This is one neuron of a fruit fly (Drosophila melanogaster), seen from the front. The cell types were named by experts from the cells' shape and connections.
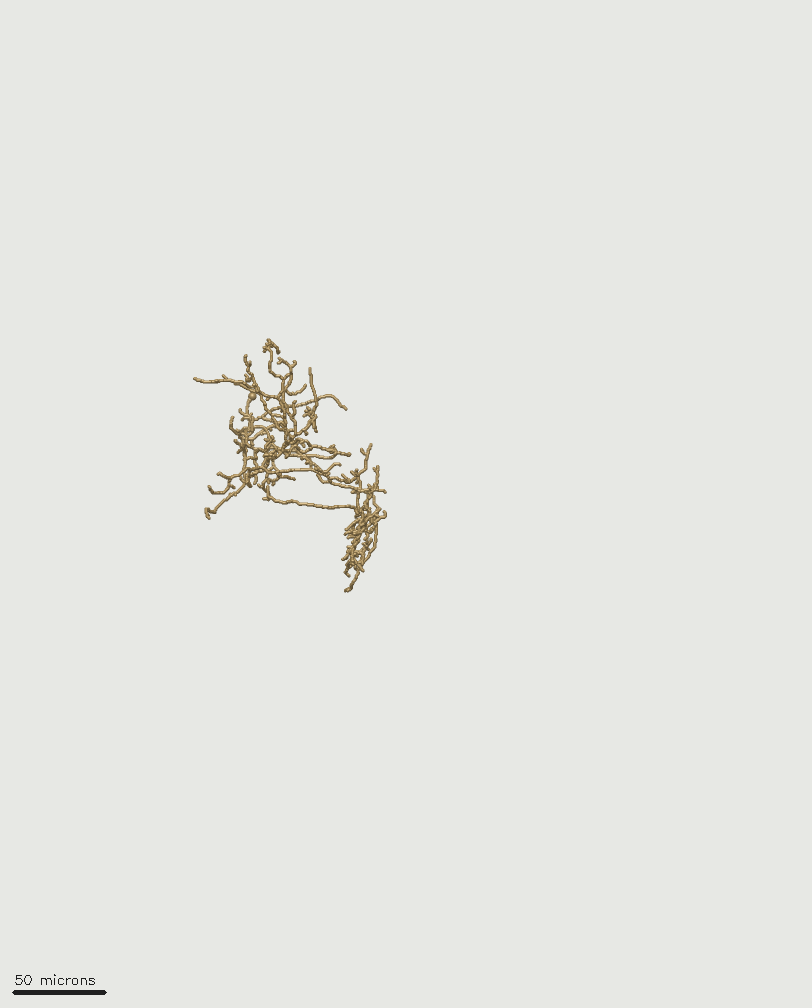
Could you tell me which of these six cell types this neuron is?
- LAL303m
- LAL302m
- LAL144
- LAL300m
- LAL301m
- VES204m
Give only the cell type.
VES204m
